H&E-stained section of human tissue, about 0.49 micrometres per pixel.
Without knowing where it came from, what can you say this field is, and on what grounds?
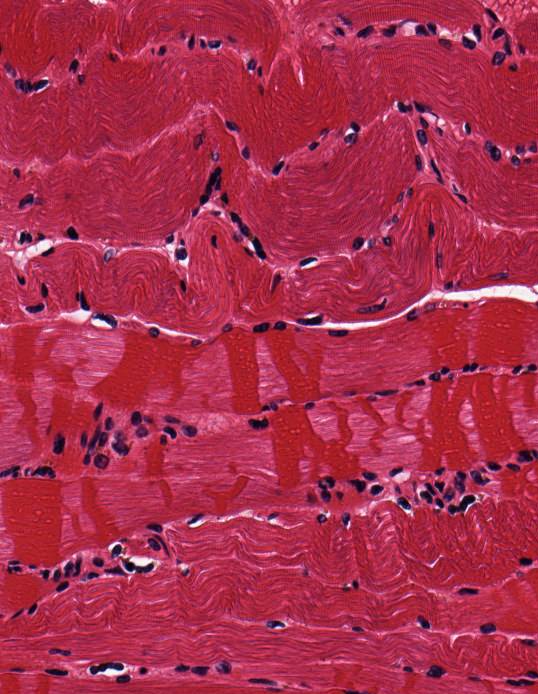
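Skeletal muscle fills the field, its long parallel fibres running roughly horizontally.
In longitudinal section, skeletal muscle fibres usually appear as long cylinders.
Cytoplasm: deeply eosinophilic, with fine lines along the fibre length. Across the middle, a band of fibres is crossed by irregular, dense, dark red transverse bands. Nuclei: dark, elongated, flattened, at the fibre edges rather than central.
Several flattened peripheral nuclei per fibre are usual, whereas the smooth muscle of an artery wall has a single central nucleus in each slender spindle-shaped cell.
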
